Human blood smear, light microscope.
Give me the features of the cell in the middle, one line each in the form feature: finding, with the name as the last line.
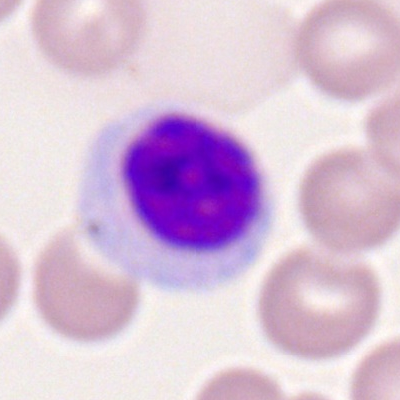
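Placement: nucleus off-centre, toward the upper right, it seems
Chromatin: dark purple, coarsely clumped, paler patches between clumps
Cytoplasm: pale blue rim, widest on the left and lower side
Dot: a single small dark one near the left edge of the cytoplasm
Kind: lymphocyte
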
